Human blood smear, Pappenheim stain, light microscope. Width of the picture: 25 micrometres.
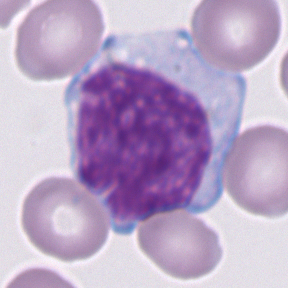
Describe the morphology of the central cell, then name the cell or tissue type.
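Its chromatin looks mottled, with darker clumps sitting among paler patches. The nucleus comes to roughly 14 by 12 micrometres. The cytoplasm is pale blue, its widest band lying on the upper right side of the nucleus, with a few small clear spots above the nucleus. It's a myeloblast.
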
